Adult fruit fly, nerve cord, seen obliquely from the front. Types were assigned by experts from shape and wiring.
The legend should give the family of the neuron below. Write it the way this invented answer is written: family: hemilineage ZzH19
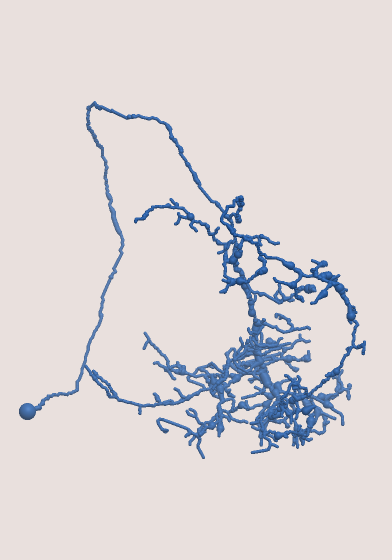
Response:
family: hemilineage 12B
